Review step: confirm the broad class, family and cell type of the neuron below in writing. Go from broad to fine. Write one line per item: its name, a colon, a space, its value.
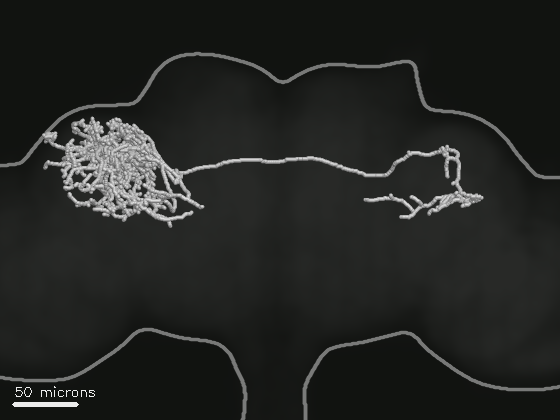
broad class: central-brain intrinsic neuron
family: hemilineage VLPl2_medial
cell type: AVLP156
